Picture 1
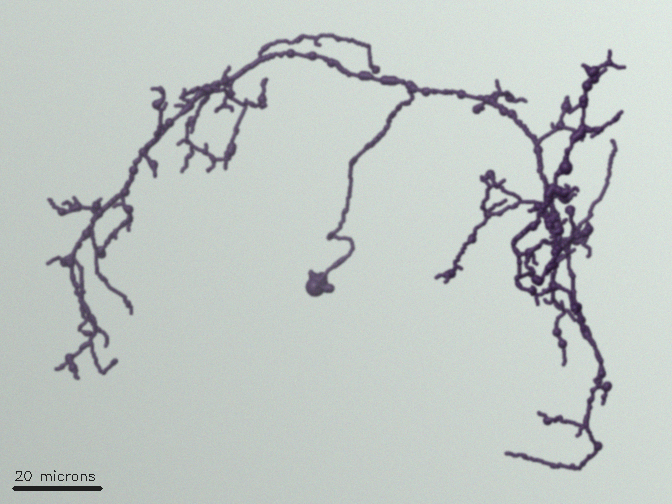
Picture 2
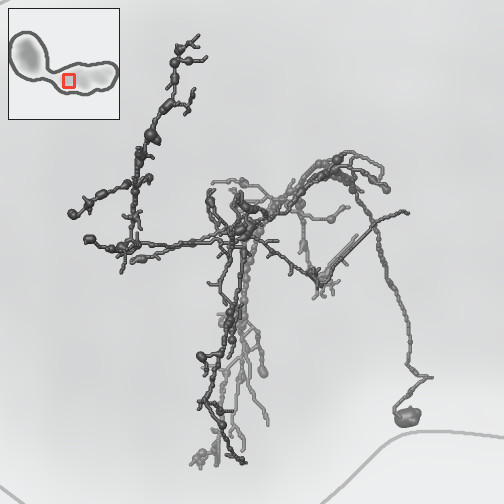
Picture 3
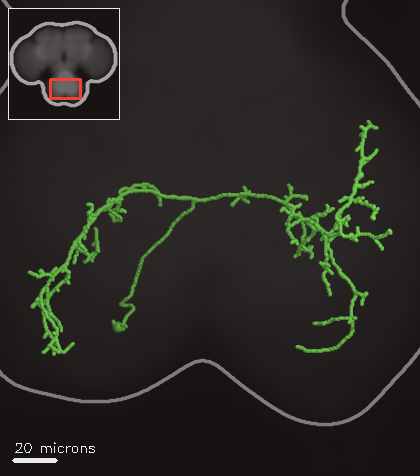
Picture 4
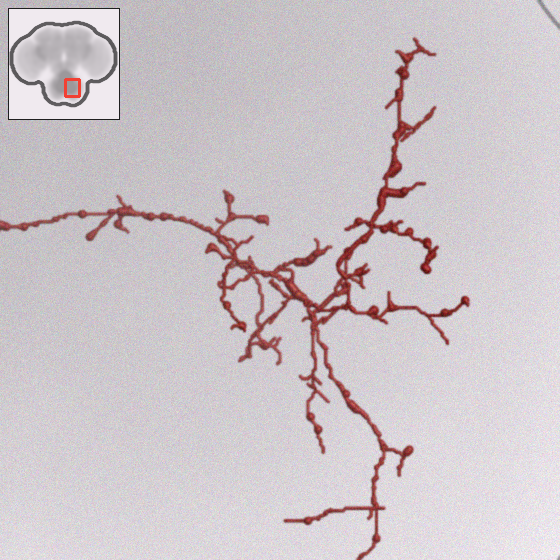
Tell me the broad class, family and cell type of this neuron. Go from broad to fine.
nerve-cord intrinsic neuron; hemilineage 12B; IN12B047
